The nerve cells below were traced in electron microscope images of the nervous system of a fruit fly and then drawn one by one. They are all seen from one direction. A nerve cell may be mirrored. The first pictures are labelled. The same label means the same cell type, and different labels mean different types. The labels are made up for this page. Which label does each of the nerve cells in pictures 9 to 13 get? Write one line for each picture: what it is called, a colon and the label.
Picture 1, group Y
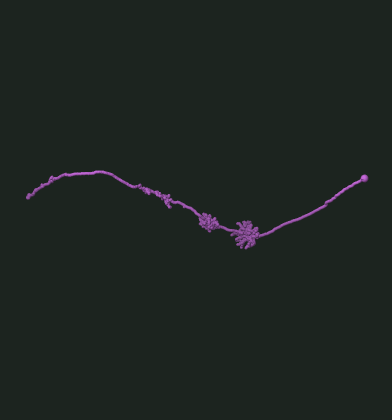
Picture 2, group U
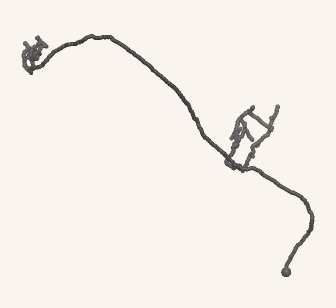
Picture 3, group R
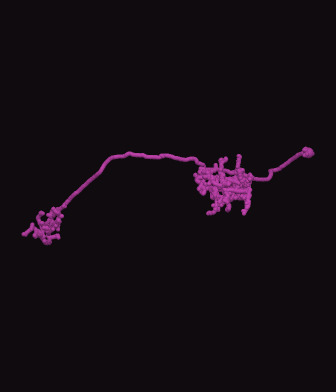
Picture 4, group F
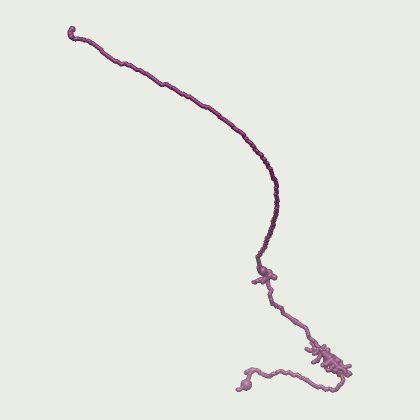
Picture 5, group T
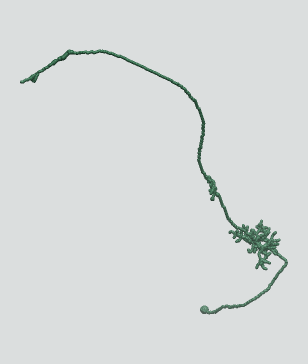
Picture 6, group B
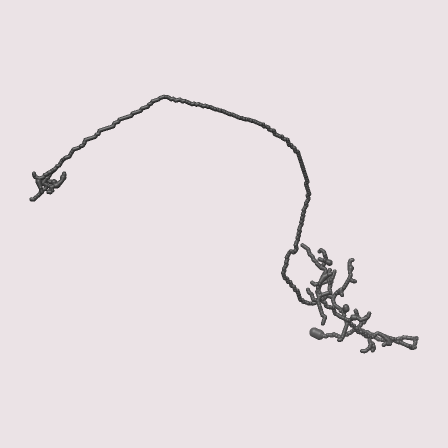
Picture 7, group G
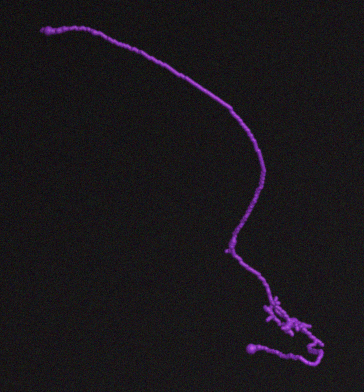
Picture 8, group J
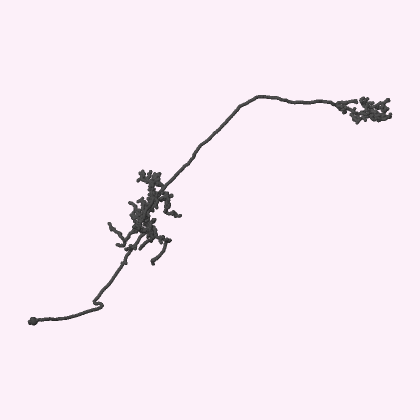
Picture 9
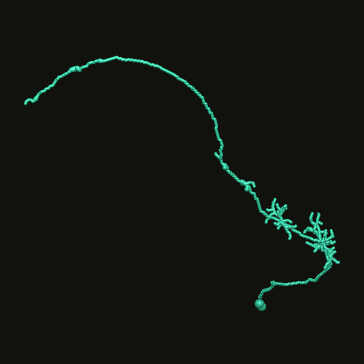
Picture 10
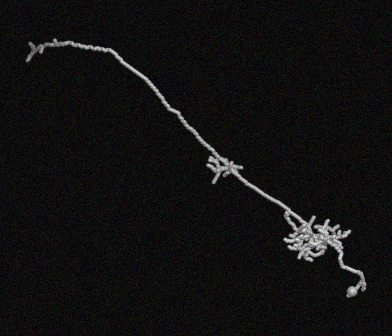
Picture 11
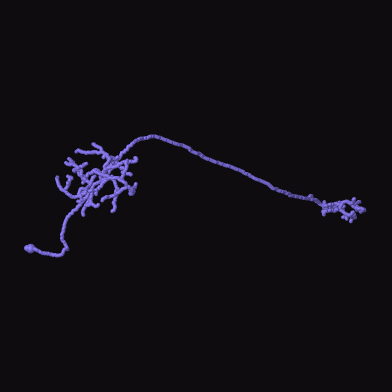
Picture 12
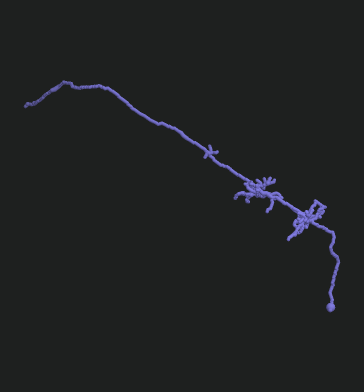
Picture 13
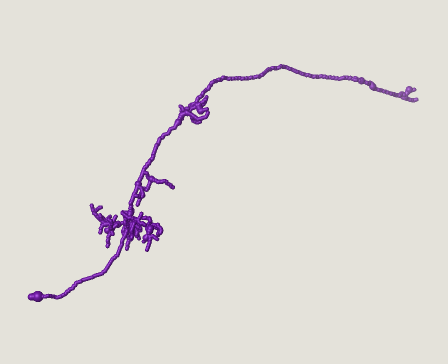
9: group Y
10: group T
11: group J
12: group Y
13: group T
